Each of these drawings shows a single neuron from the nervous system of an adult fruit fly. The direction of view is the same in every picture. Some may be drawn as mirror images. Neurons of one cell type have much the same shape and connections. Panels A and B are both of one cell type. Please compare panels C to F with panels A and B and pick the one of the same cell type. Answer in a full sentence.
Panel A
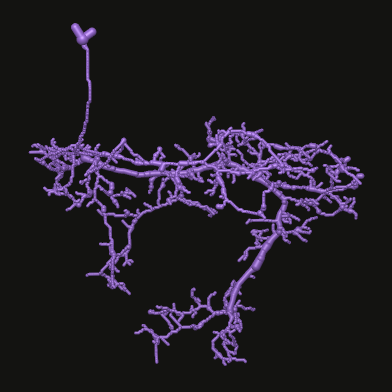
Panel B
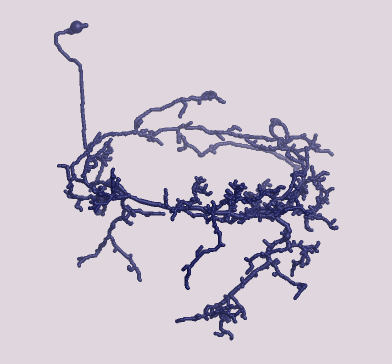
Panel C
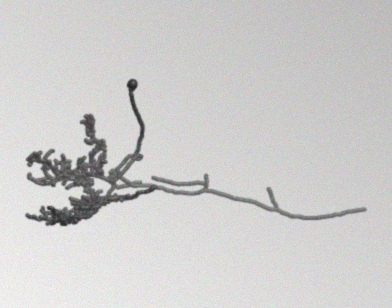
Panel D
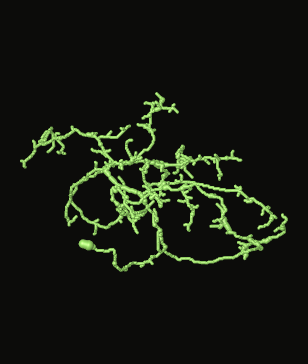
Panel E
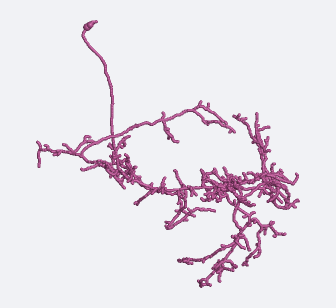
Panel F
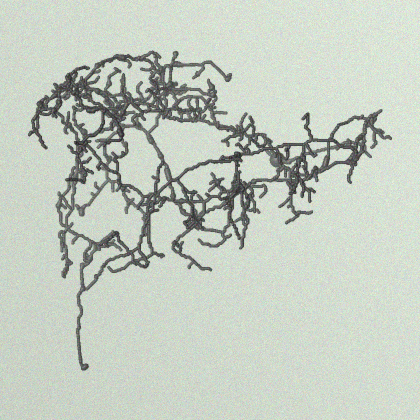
Panel E shows a neuron of the same cell type.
